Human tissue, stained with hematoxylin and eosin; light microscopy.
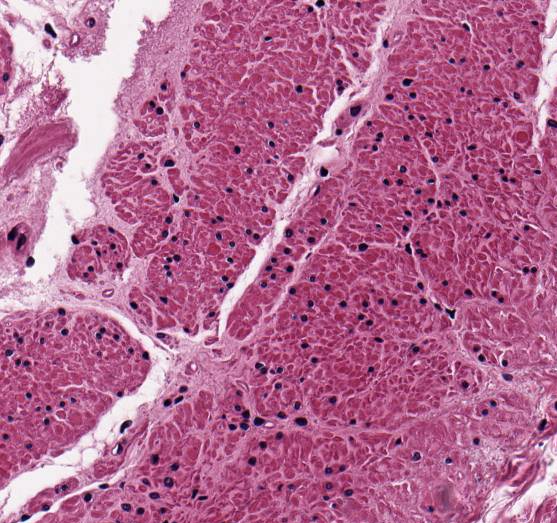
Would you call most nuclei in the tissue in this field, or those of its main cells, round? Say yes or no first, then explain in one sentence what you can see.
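Yes. The fibre nuclei are small, round, dark and centrally placed within their profiles.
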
